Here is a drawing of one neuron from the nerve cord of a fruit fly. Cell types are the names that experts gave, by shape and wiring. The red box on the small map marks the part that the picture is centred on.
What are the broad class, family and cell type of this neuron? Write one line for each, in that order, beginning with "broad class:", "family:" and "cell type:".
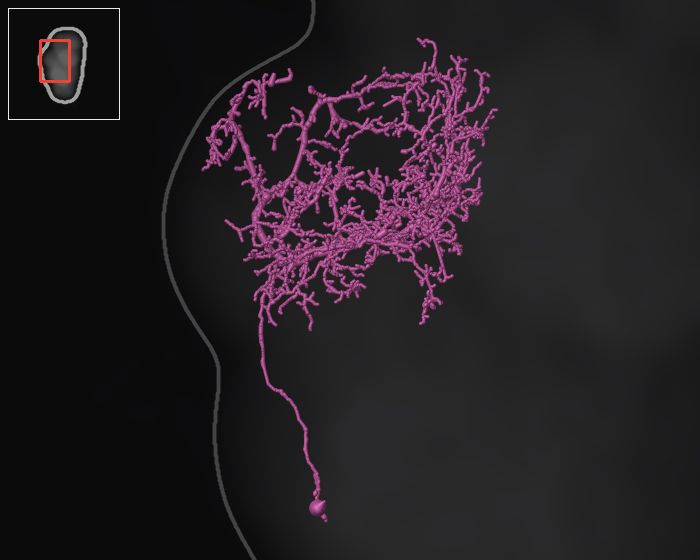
broad class: nerve-cord intrinsic neuron
family: hemilineage 13B
cell type: IN13B006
